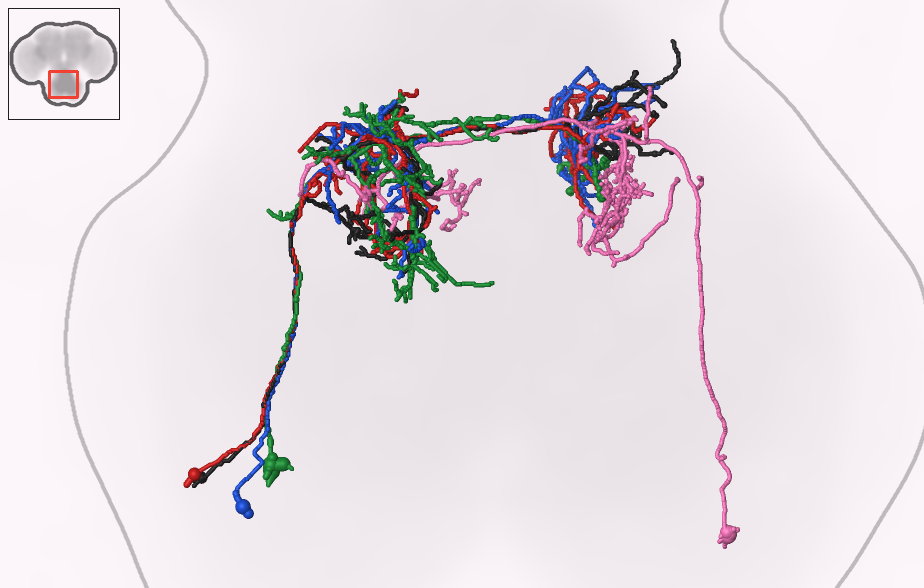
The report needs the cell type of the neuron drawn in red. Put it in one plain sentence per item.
The cell type is IN06A076_b.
